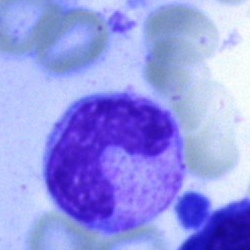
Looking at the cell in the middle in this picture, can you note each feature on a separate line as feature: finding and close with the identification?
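Nucleus: deeply indented, a horseshoe shape.
Indentation: opens toward the right side.
Chromatin: dark purple, coarsely clumped.
Edge: round and smooth all the way.
Verdict: band neutrophil.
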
